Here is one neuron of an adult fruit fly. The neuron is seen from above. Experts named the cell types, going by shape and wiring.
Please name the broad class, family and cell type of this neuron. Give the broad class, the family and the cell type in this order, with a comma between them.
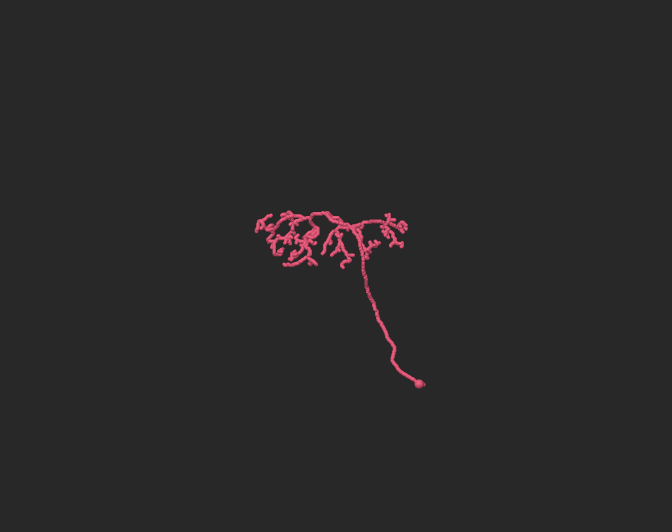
central-brain intrinsic neuron, hemilineage DM6_dorso_medial, FB7D_b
